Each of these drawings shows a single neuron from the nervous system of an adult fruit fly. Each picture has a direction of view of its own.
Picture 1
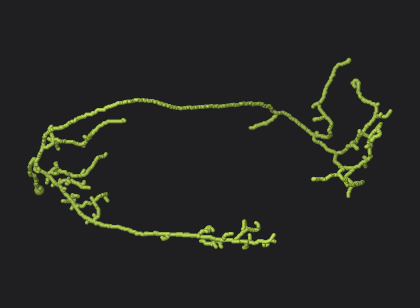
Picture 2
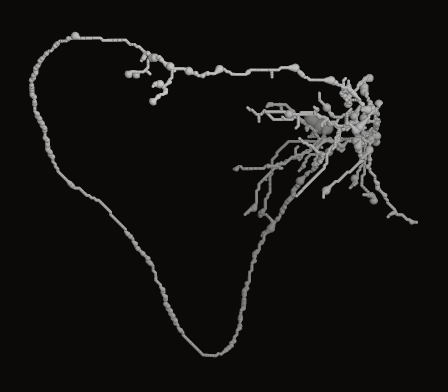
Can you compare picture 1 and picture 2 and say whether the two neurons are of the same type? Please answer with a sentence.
They are of different cell types.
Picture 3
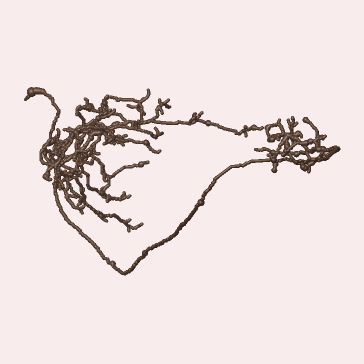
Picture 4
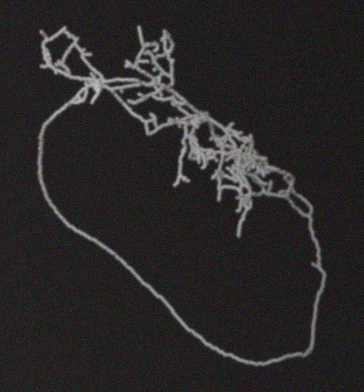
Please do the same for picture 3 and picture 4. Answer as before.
They are of the same cell type.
